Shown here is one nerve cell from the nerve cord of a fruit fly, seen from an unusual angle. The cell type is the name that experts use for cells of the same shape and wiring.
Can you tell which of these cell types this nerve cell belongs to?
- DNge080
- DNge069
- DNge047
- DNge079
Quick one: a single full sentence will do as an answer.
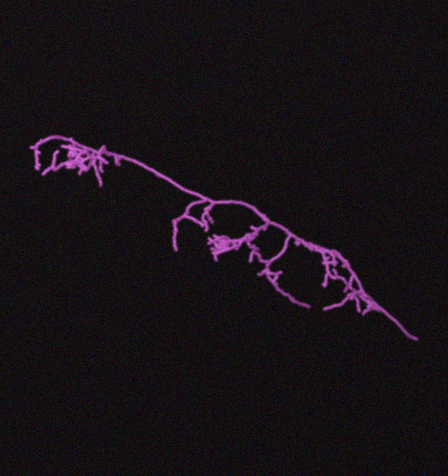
The cell type that fits this nerve cell is DNge079.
